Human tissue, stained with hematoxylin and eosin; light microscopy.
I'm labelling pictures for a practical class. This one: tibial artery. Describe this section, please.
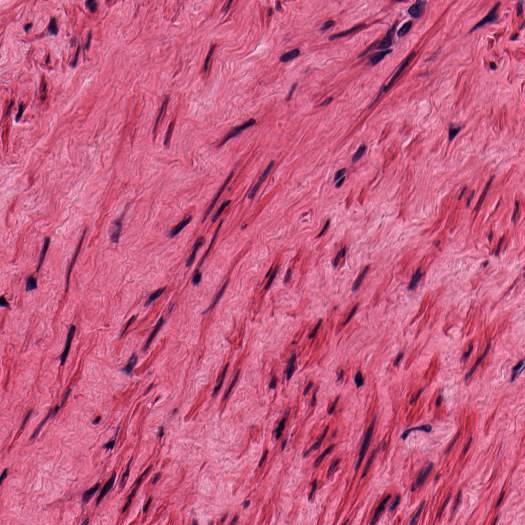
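What strikes me first is direction: elongated cells and fibres run diagonally from lower left to upper right across the whole field. Their nuclei are slender, elongated and dark purple. Between the streaks of cells, the background is made of wavy, pale pink collagen fibres. And the nuclei are sparsely scattered, with much pink matrix lying between them.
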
